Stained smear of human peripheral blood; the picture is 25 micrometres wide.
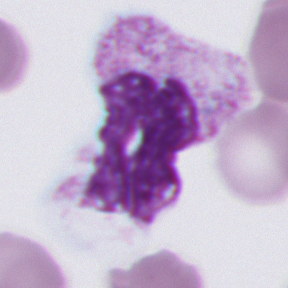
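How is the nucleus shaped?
Irregularly folded into lobe-like parts, with a small clear hole near its middle.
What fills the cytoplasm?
Many fine reddish-purple granules, set in pale lilac-pink cytoplasm.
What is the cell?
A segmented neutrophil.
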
